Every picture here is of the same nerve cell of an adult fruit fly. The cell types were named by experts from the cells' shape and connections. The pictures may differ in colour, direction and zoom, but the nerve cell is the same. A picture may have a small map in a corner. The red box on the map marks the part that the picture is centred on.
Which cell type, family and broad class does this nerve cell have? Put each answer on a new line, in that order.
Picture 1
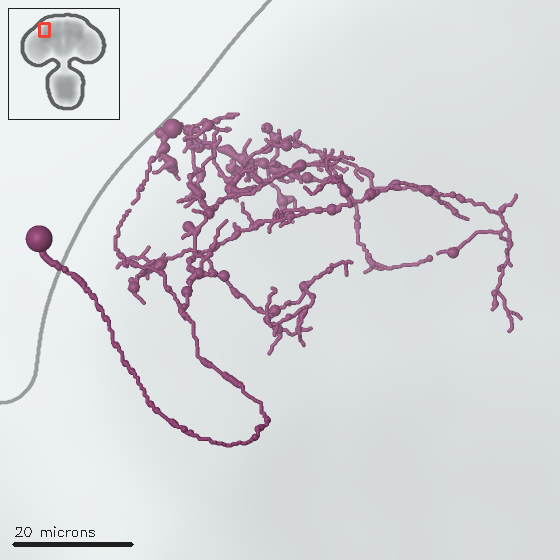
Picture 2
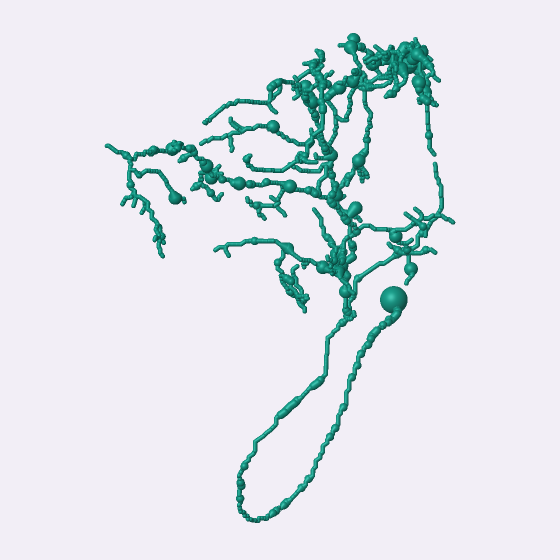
CB1483
hemilineage LHl4_dorsal
central-brain intrinsic neuron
